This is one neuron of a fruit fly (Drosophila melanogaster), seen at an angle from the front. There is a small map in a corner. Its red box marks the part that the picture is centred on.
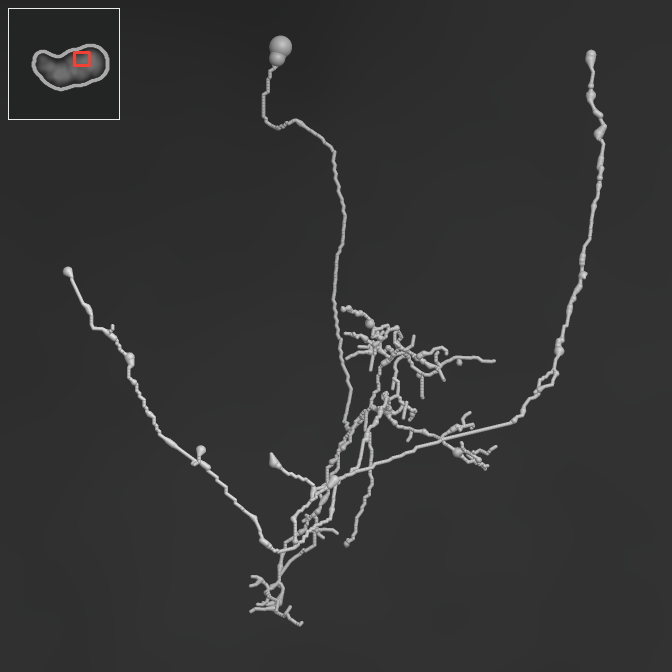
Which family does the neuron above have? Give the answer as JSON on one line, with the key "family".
{"family": "class CX"}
